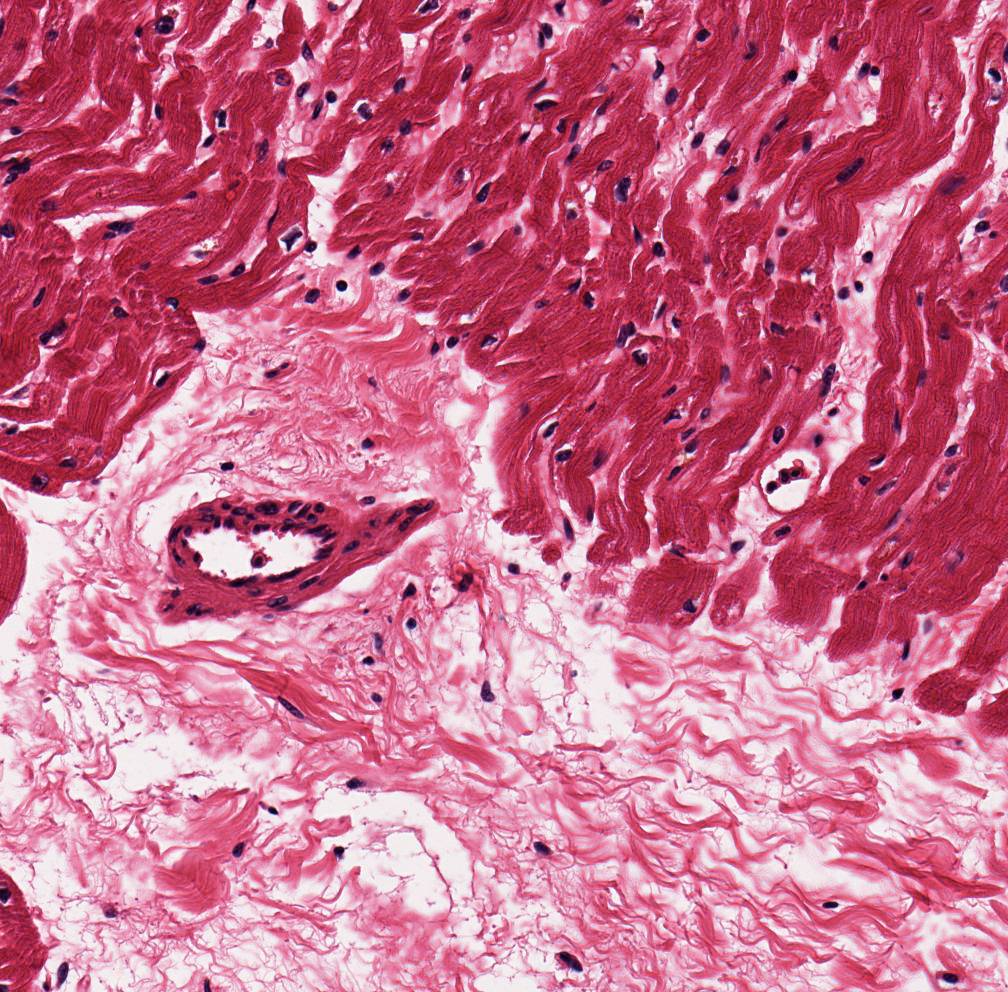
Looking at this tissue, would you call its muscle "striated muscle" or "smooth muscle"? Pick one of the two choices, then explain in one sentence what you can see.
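Striated muscle. Cardiac muscle fills the upper half and right side of the field, and loose connective tissue fills the lower left.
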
